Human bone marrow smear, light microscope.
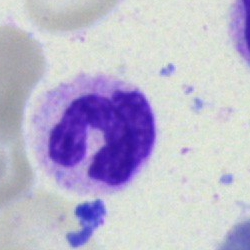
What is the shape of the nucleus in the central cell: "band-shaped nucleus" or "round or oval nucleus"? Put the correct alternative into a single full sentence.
Within this cell, the nucleus runs as one curved band without separate lobes.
